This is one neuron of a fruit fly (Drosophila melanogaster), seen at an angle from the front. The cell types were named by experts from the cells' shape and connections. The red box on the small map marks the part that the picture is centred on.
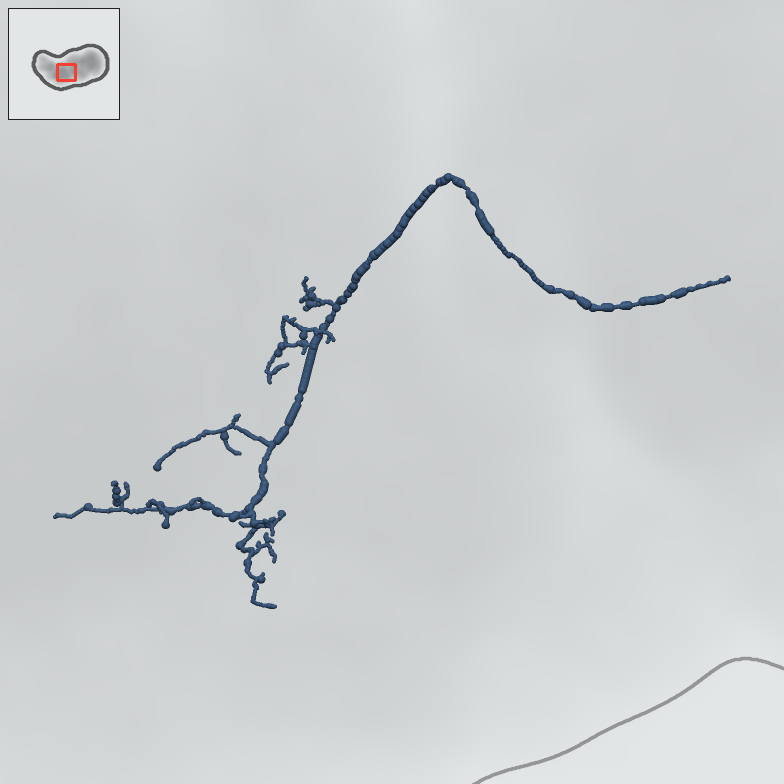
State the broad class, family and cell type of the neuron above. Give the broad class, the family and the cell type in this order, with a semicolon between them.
sensory neuron entering the nerve cord; class mechanosensory tactile; SNta06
